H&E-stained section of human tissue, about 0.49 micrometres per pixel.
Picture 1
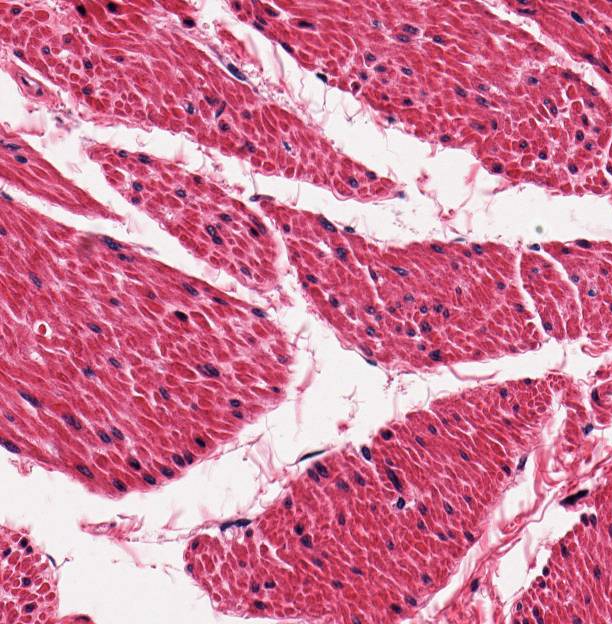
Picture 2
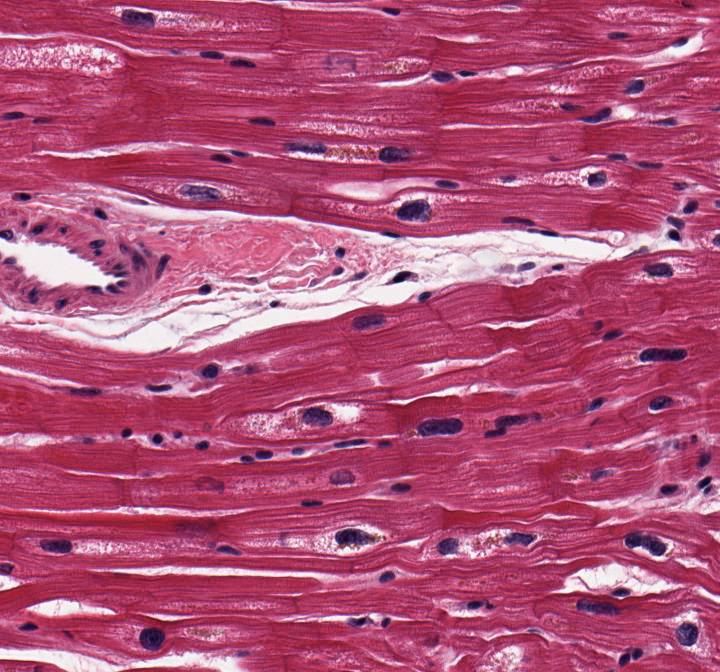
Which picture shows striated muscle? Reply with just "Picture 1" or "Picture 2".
Picture 2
